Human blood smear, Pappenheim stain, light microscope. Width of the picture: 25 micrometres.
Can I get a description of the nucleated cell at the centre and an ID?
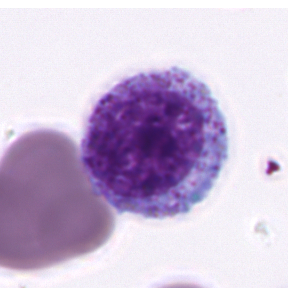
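Outline round; surface smooth, no projections. Dark purple granules scattered through cytoplasm. No cytoplasmic vacuoles. Conclusion: myelocyte.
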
